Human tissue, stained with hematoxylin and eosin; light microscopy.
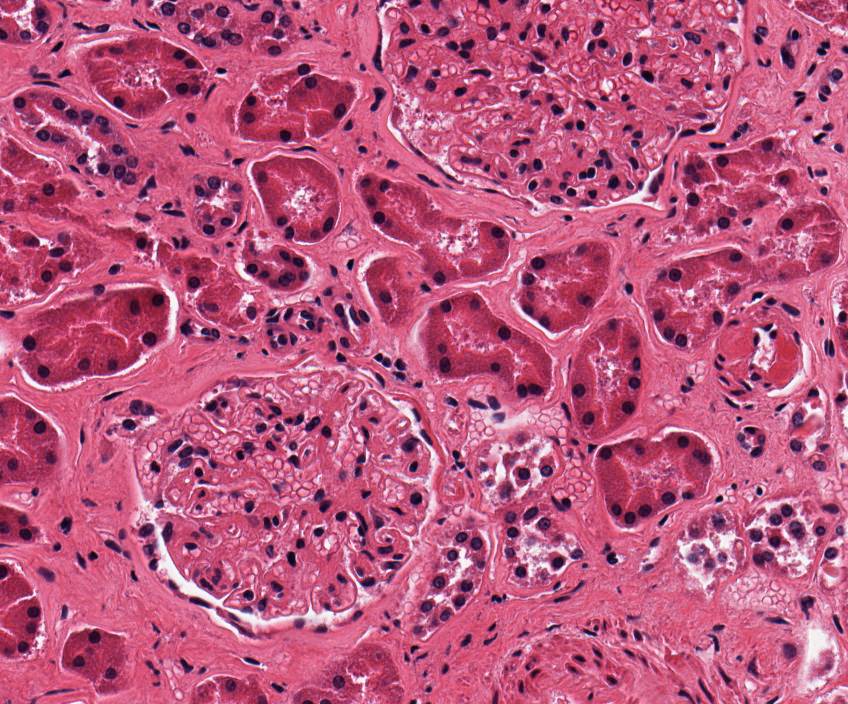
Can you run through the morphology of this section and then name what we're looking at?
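There are two glomeruli, one lower left and one top right of centre, with lots of tubule cross-sections around them. Bowman's space shows as a thin clear crescent along the lower-left border of the lower-left one. Most tubules are lined by cells with abundant, deeply eosinophilic, granular cytoplasm and round dark nuclei. This is renal cortex.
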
